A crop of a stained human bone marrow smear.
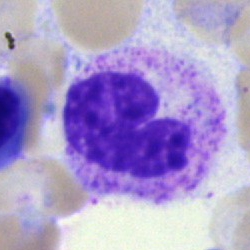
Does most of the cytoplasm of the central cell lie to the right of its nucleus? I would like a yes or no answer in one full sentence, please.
Yes, it is to the right of the nucleus that most cytoplasm lies.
